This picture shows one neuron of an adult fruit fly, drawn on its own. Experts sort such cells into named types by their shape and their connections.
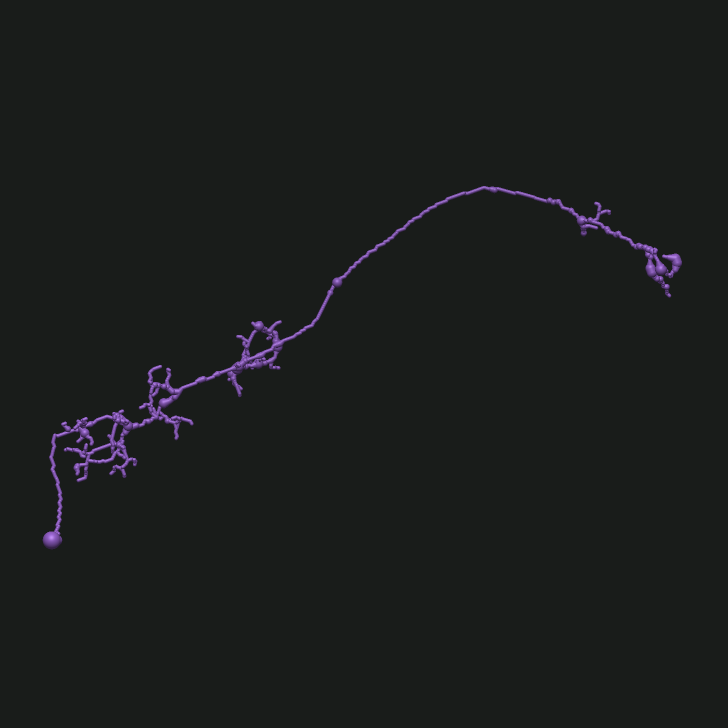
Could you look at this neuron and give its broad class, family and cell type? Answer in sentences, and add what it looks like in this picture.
This is an optic-lobe intrinsic neuron. Its family is Tm. It is of cell type Tm12. The cell body can be seen at the lower left of the picture. The picture shows dozens of branch ends.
